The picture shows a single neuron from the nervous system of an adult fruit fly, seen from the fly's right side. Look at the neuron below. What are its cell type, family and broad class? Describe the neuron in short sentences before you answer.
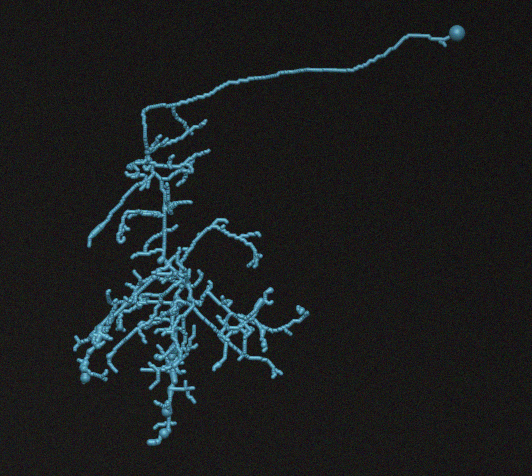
The cell body can be seen at the upper right of the picture. The picture shows dozens of branch ends. Its cell type is IN19A079. The family is hemilineage 19A. This is a nerve-cord intrinsic neuron.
